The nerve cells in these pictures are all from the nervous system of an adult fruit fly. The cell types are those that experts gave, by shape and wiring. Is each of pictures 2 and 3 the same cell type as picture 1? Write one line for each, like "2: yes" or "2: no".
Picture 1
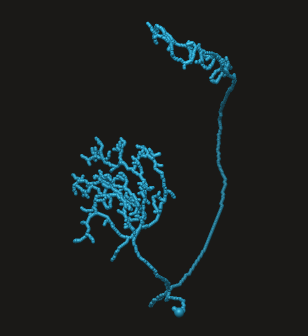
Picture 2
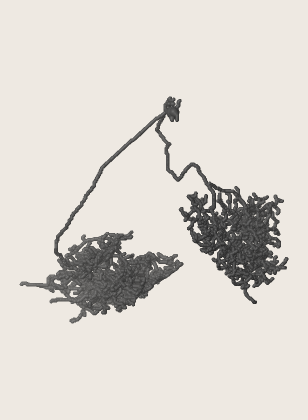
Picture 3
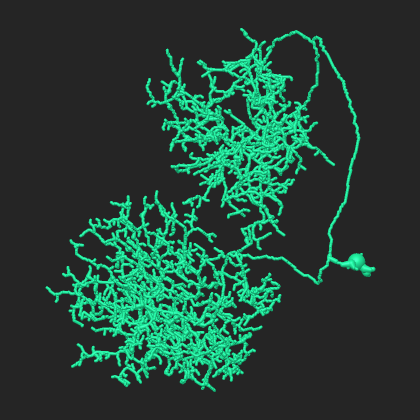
2: no
3: no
